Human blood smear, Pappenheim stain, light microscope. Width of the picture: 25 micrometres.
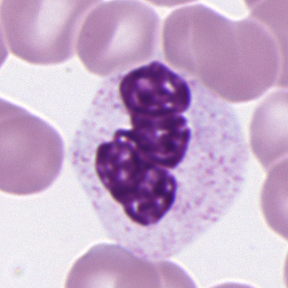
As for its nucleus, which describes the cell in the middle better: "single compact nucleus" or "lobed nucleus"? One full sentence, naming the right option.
Within the cell, the nucleus is split into distinct lobes.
